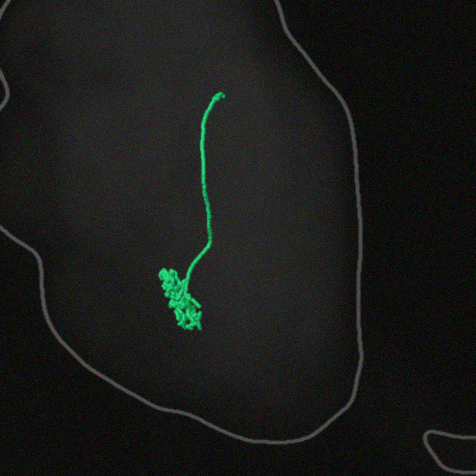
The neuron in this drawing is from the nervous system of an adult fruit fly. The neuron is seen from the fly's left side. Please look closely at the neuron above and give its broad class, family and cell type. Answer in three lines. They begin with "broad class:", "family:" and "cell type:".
broad class: visual projection neuron
family: MeVP
cell type: MeVP2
